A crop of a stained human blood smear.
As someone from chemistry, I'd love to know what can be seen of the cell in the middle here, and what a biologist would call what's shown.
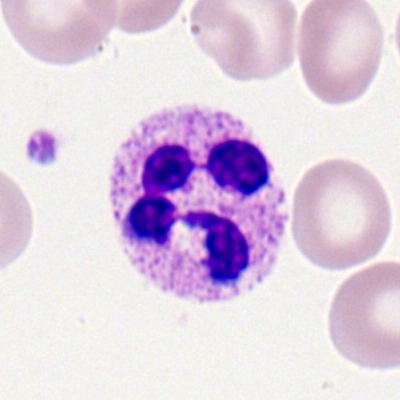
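Four separate nuclear lobes are present, joined by thin strands of nuclear material. Chromatin is dark purple and densely clumped. Fine lilac granules are distributed evenly throughout the cytoplasm. This is a segmented neutrophil.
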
